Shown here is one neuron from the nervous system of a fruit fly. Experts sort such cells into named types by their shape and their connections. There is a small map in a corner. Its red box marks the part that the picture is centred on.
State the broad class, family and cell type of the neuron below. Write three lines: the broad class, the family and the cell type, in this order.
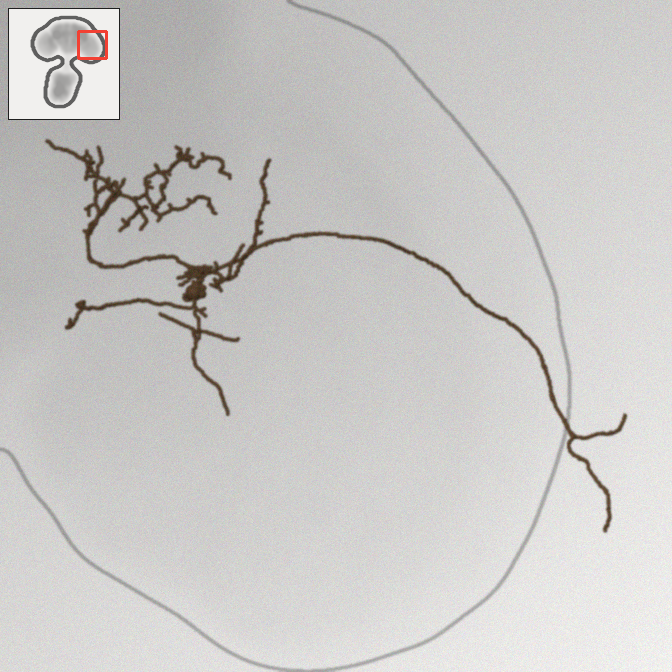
visual centrifugal neuron
Lat
Lat1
